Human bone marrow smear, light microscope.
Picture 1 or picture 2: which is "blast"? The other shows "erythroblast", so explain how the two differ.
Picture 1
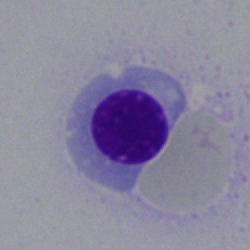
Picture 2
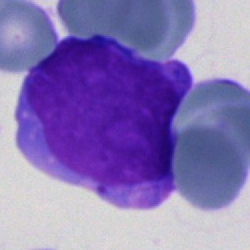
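Of the two cells, the erythroblast is in picture 1 and the blast in picture 2. Chromatin comes first on the list: both stain deep purple, but the erythroblast's is dense, while the blast's is finely textured without coarse dark clumps.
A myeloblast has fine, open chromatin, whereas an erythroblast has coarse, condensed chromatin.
Next, the share of the cell taken by the nucleus: in the blast it fills most of the cell, leaving a scant, pale blue-violet rim that is widest at the lower left.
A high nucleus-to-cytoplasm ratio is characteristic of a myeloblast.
In the erythroblast, the nucleus lies off-centre toward the right, and the widest band of pale blue cytoplasm is on the left side of the nucleus. Granules come next: none are seen in the erythroblast, and none distinct are visible in the blast.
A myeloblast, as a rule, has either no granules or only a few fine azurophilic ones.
Both outlines are irregular: the erythroblast's has a notch at the top, while the blast's is somewhat angular rather than smoothly round. Finally, no vacuoles are seen in the blast's cytoplasm.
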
